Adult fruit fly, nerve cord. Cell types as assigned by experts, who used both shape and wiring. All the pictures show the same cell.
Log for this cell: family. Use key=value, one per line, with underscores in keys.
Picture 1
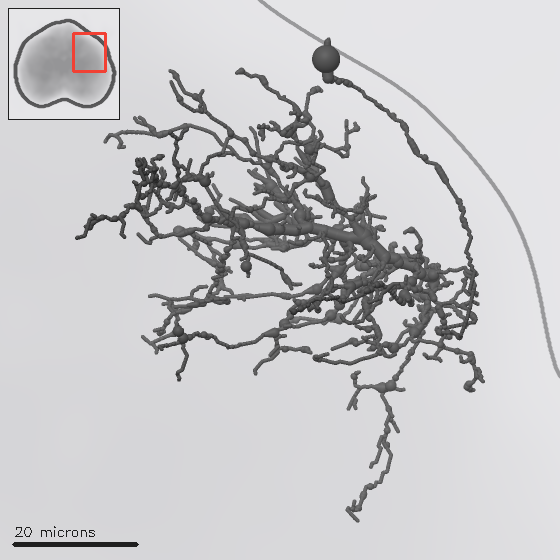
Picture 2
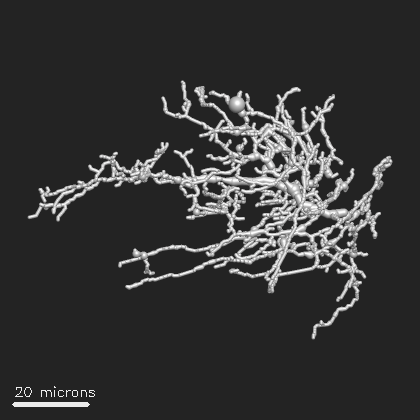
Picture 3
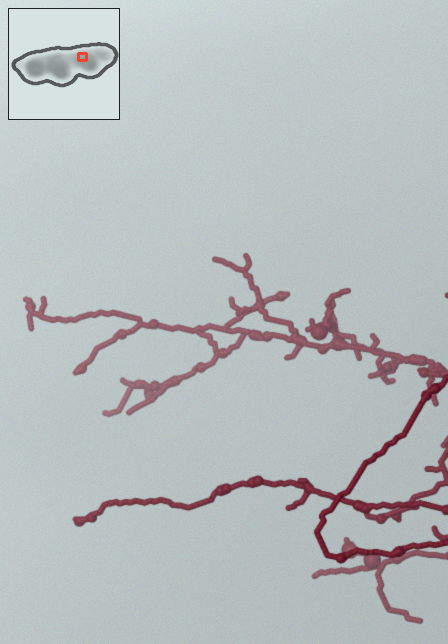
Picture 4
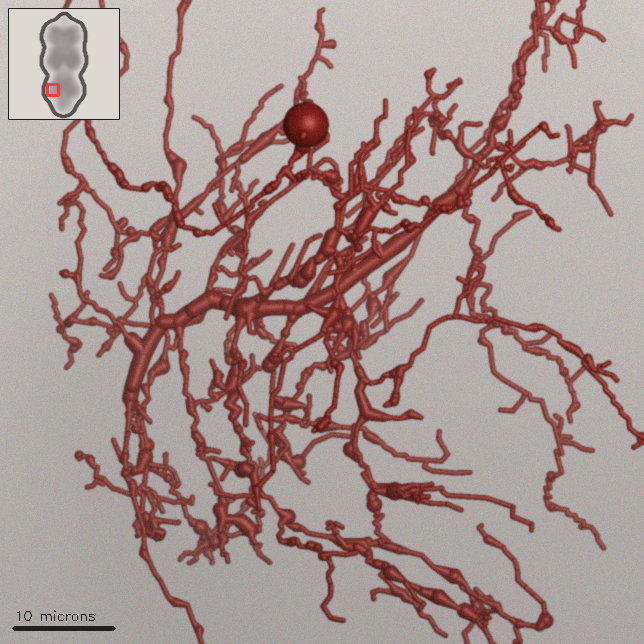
family=hemilineage 17A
